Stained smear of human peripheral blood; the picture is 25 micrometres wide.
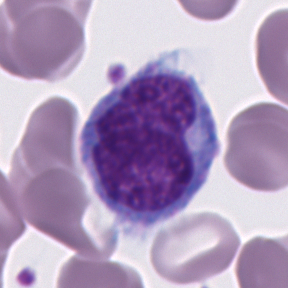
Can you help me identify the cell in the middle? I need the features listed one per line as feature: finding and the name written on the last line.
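Outline: roughly round
Nucleus: notch on the right side
Cytoplasm: only a narrow rim around the nucleus
Top edge: fringed by fine ragged projections
Name: monocyte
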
